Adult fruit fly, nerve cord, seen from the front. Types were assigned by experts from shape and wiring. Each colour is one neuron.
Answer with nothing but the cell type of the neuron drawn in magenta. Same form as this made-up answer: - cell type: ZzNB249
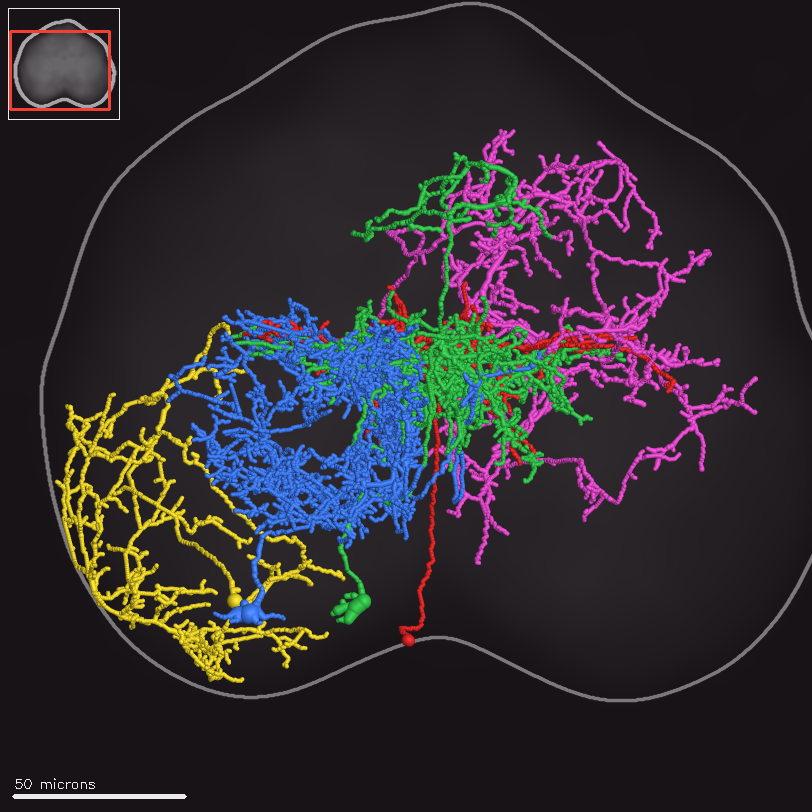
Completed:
- cell type: INXXX101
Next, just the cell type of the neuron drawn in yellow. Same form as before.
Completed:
- cell type: IN16B065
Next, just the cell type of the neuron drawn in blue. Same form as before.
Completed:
- cell type: IN06B021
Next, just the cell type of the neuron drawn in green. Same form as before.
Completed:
- cell type: IN12B015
